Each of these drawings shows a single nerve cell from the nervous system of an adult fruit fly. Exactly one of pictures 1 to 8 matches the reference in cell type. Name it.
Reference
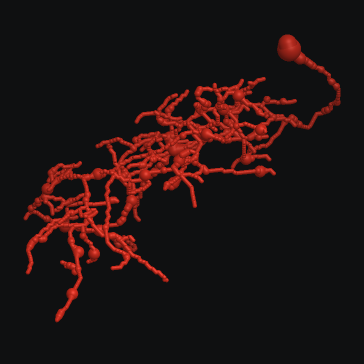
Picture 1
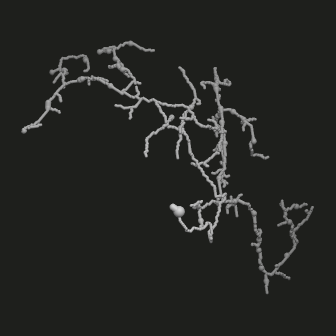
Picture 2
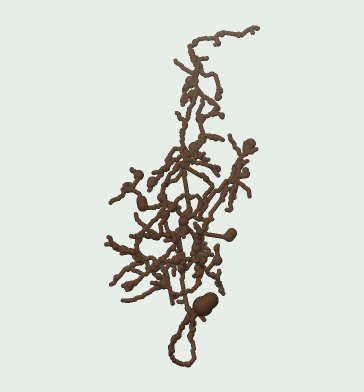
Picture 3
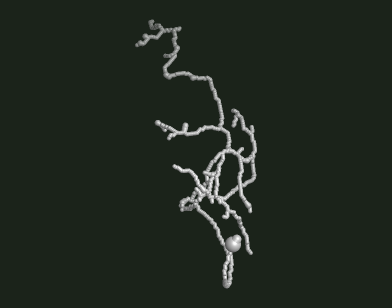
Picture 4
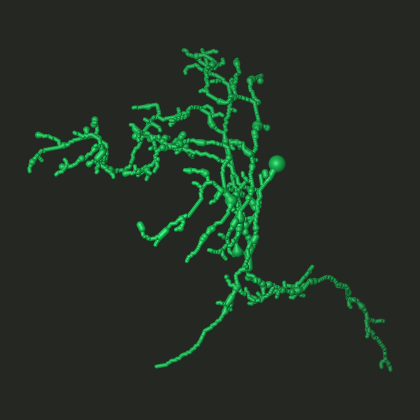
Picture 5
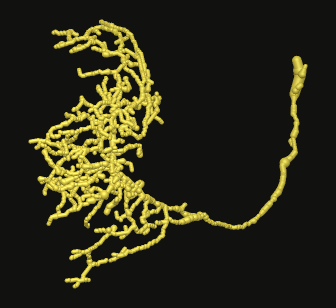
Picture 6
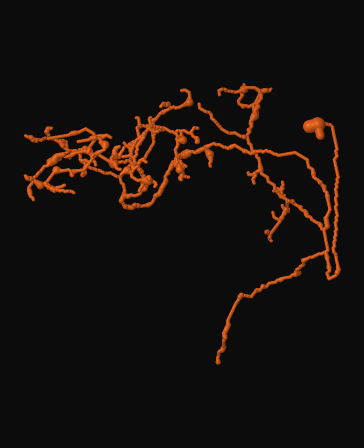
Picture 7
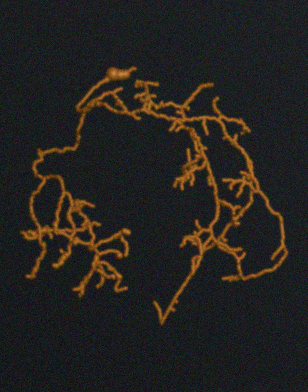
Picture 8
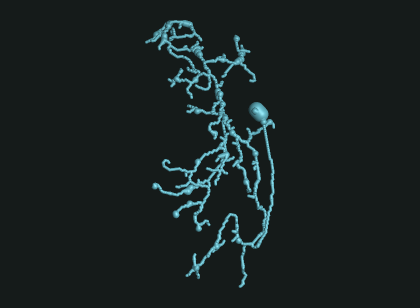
2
